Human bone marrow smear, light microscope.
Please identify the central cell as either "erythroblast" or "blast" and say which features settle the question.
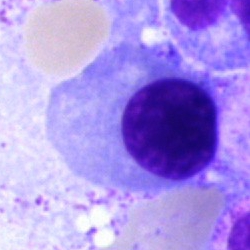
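This is an erythroblast. First, the chromatin: it is dark purple and dense, with coarse clumps.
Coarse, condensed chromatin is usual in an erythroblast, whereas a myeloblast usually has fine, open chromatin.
Second, the nucleolus: none is distinct in this nucleus.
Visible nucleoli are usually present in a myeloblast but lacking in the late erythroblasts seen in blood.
Last, the nucleus lies off-centre toward the right, with plentiful cytoplasm mainly to its left.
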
